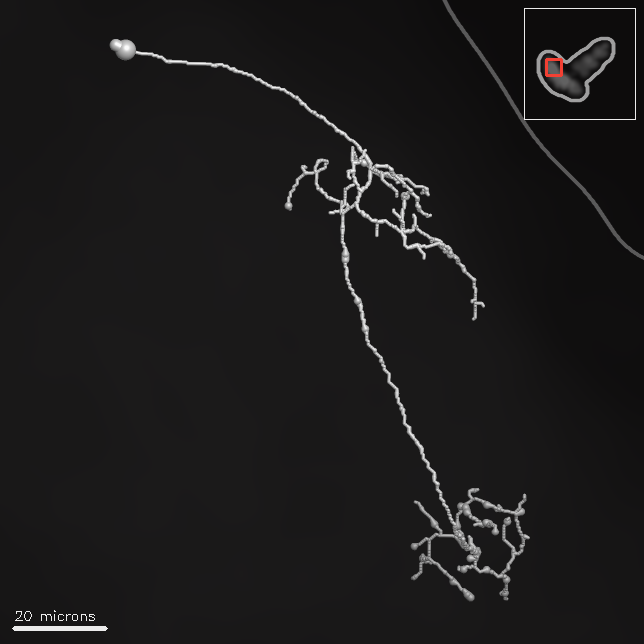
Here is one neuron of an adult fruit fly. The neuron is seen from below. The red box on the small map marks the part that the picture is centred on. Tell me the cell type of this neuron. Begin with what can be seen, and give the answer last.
Its cell body lies at the upper left of the picture. From top to bottom in the picture it spans about 120 microns. Dozens of branch ends can be seen. This is a central-brain intrinsic neuron. It is of cell type CB1011.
